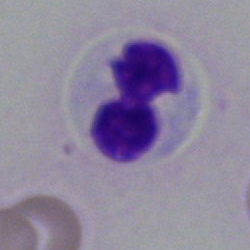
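Segmented neutrophil, central cell, stained human bone marrow smear. Outline round and smooth. One lobe toward the upper right, the other toward the lower left. Chromatin dense, dark purple. Cytoplasm pale lilac-grey.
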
